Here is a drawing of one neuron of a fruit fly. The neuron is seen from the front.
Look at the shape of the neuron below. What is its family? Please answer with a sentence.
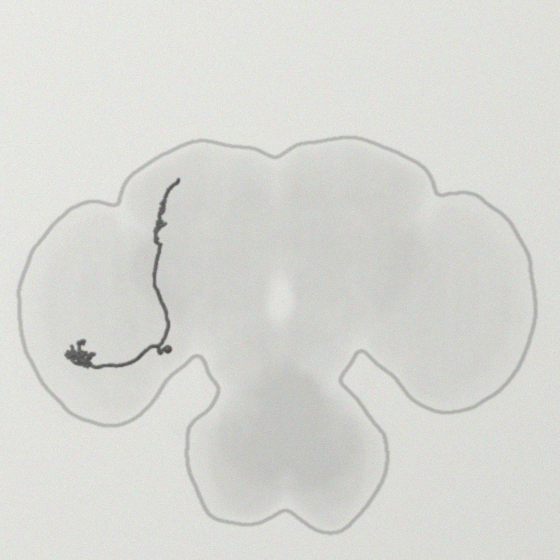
The family is MeVP.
